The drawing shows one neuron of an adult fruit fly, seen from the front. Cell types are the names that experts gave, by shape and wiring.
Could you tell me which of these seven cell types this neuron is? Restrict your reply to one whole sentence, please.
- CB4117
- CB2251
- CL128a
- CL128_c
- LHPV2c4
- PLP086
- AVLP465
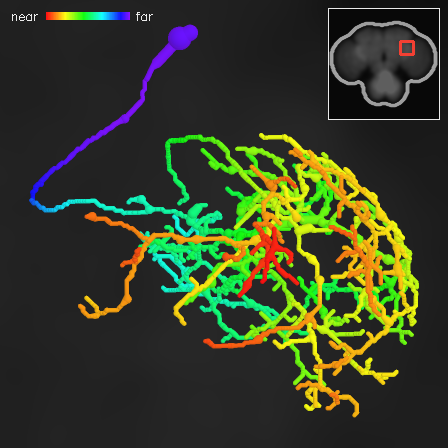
The single neuron here is of type CB2251.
